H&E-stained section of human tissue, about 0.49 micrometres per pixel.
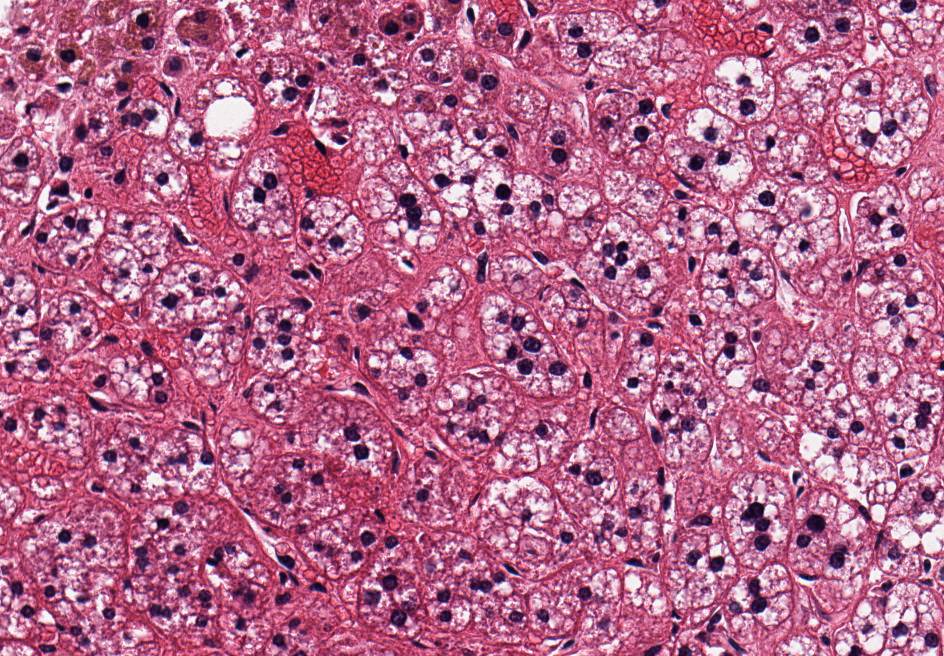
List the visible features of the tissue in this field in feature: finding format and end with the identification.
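Arrangement: small rounded nests with thin pink septa, across the whole field
Cytoplasm: pale, foamy, many small clear vacuoles
Nuclei: small, round, darkly stained
Stroma: scant, with flattened spindle-shaped nuclei
Name: adrenal gland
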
